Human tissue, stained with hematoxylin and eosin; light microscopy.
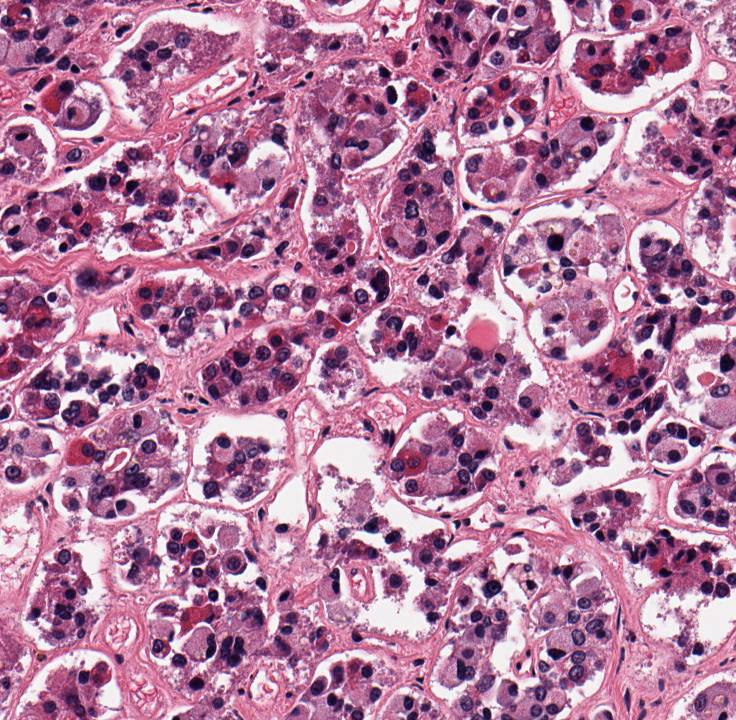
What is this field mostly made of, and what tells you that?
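You are looking chiefly at pars distalis of the pituitary. The cells lie in rounded nests between thin pink fibrous septa, most nuclei small, round and dark. Many have pale purple, granular to vacuolated cytoplasm, and scattered among them are cells with intensely red cytoplasm.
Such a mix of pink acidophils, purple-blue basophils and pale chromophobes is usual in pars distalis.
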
